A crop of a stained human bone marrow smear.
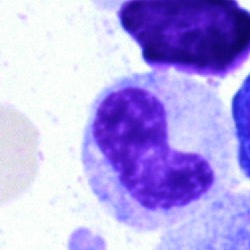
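Band neutrophil in the centre of a stained human bone marrow smear. Its outline is roughly round, with a smooth edge. The chromatin is dark purple and patchy, with small paler areas lying among darker clumps. No nucleolus is visible in the nucleus. The cytoplasm contains only fine, faint lilac granules.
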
